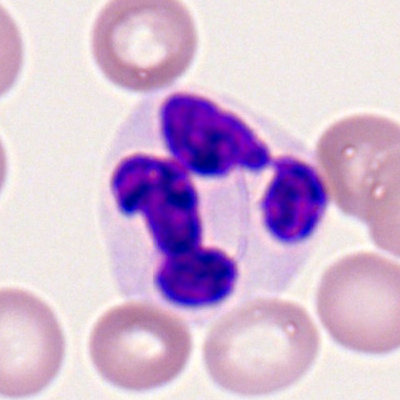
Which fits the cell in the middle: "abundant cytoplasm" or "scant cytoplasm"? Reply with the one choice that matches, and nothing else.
Abundant cytoplasm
